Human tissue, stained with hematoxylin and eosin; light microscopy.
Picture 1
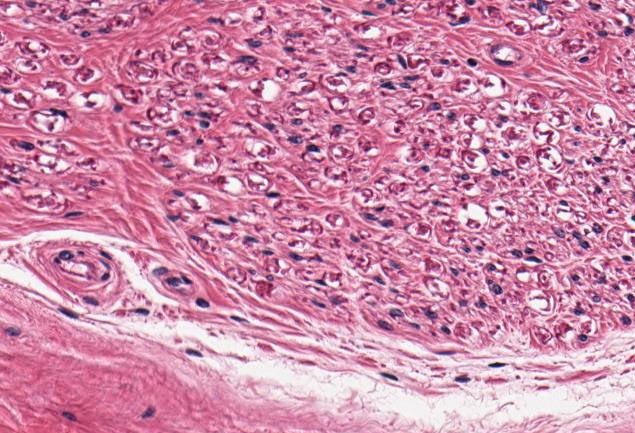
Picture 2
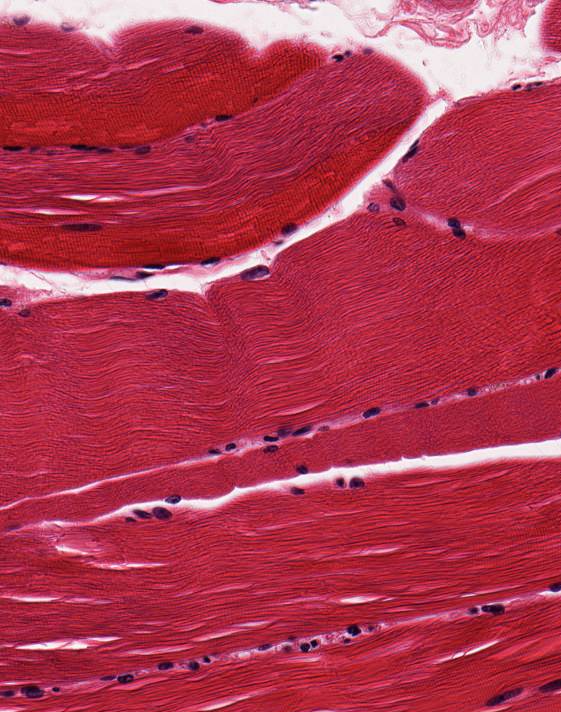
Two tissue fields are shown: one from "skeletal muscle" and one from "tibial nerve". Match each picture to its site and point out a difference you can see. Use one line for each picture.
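Picture 1 shows tissue from the tibial nerve. Most of the field, in the upper and right parts, is filled with closely packed small round profiles cut in cross-section.
Picture 2 shows tissue from the skeletal muscle. Long, unbranched muscle fibres run roughly horizontally across the field in a gently wavy course.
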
